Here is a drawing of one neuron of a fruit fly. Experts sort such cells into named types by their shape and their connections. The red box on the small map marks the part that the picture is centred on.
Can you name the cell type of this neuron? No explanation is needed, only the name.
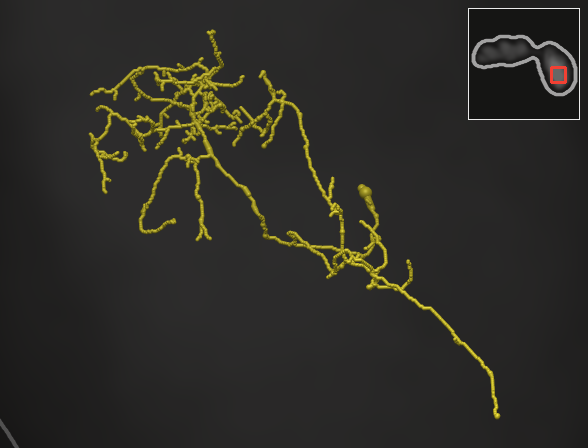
LH001m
